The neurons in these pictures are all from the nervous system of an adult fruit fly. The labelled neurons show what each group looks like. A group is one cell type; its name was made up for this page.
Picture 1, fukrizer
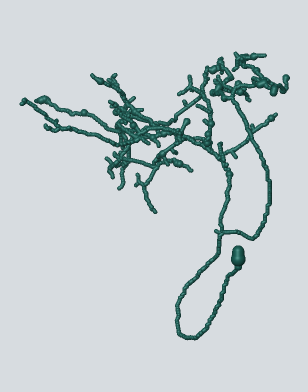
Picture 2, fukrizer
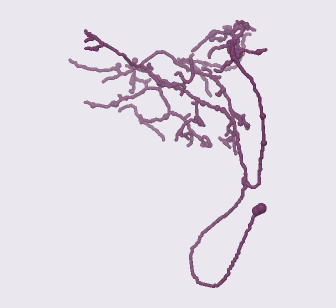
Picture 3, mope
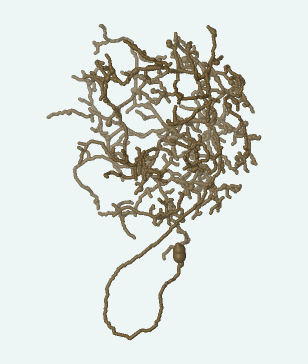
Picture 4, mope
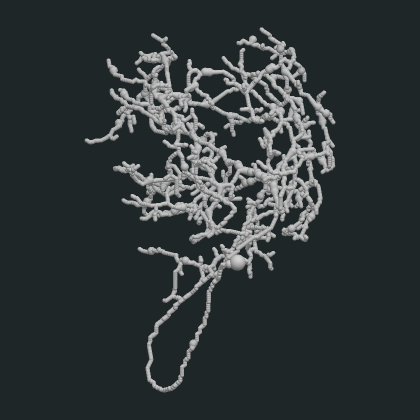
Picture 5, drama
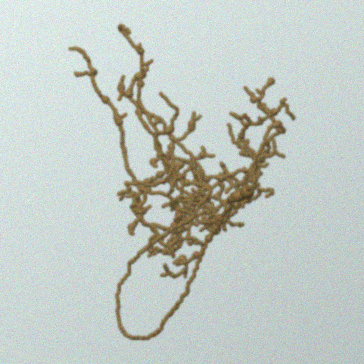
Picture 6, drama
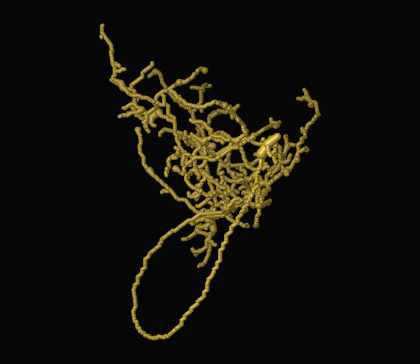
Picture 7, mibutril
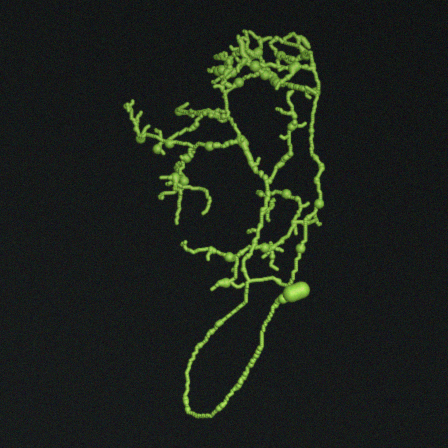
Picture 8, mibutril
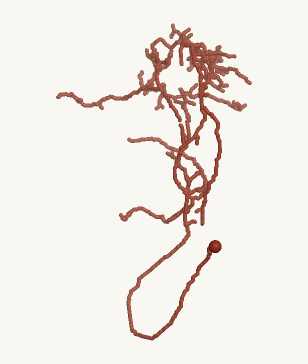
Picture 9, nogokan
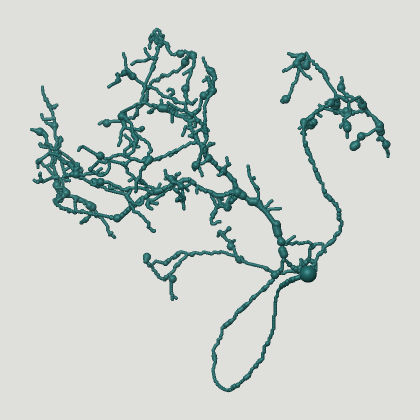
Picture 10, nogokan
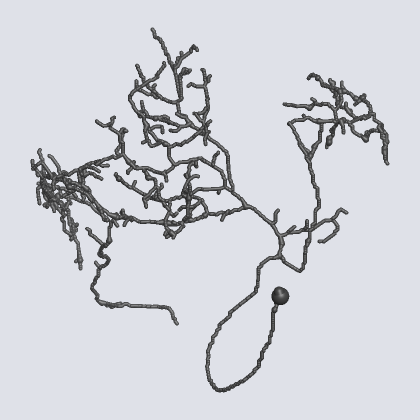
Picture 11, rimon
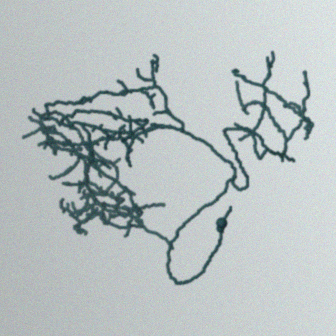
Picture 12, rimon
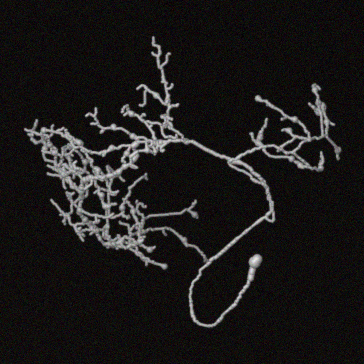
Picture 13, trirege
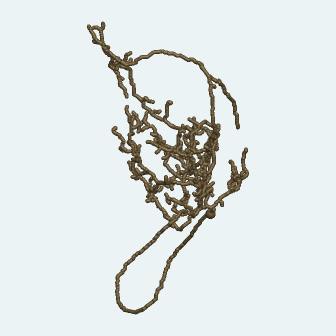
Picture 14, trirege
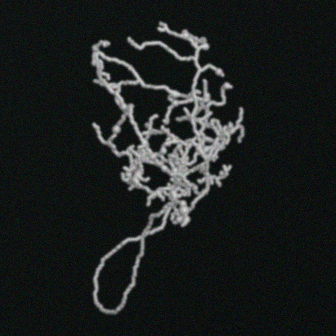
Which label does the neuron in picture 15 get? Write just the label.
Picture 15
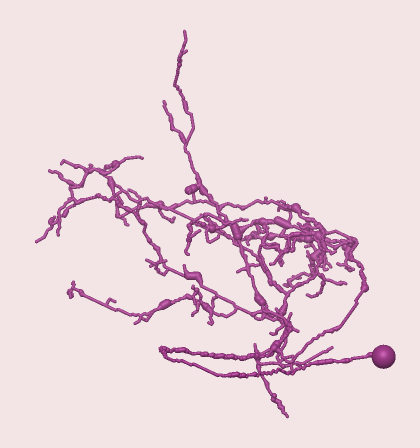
fukrizer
